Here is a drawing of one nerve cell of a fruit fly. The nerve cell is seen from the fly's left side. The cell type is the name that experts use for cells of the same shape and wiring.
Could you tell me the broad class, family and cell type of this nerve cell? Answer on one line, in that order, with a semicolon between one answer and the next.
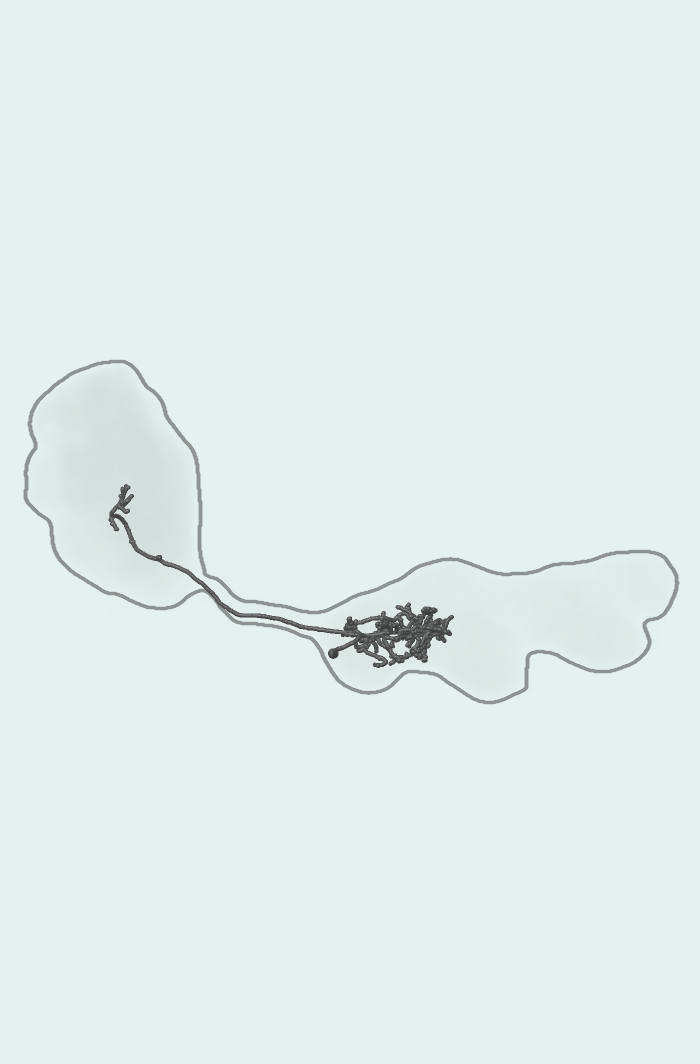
ascending neuron; hemilineage 08B; AN08B049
